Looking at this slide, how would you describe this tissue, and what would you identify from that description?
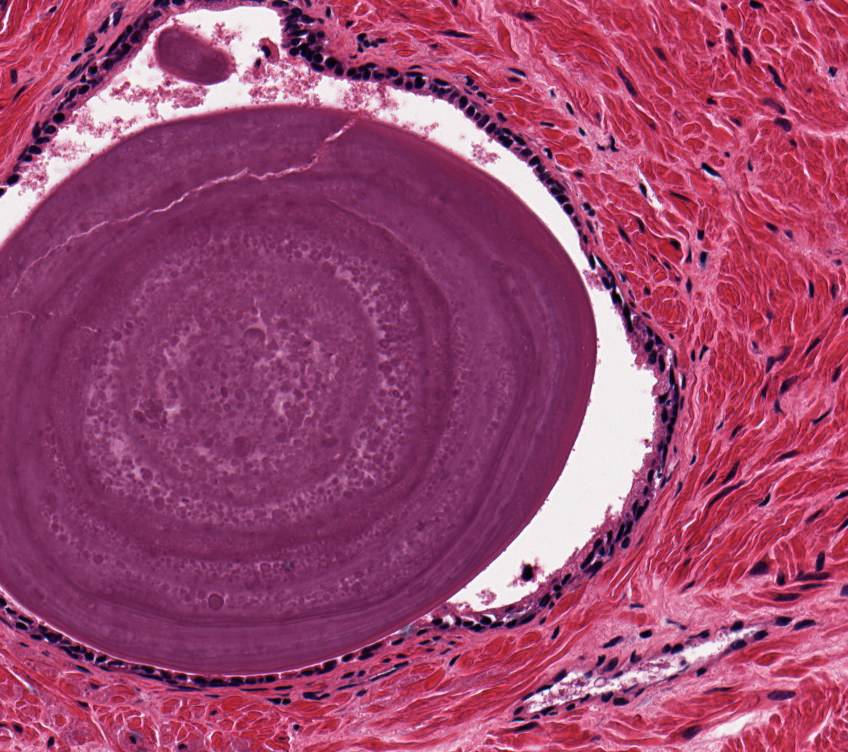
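A single large rounded purple body of concentric rings around a paler, finely granular centre fills most of a lumen at left and centre. Its lining is a single layer of flattened to low cuboidal epithelial cells with dark nuclei. Surrounding stroma is red-pink smooth muscle, its elongated nuclei running in varied directions. This is prostate.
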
